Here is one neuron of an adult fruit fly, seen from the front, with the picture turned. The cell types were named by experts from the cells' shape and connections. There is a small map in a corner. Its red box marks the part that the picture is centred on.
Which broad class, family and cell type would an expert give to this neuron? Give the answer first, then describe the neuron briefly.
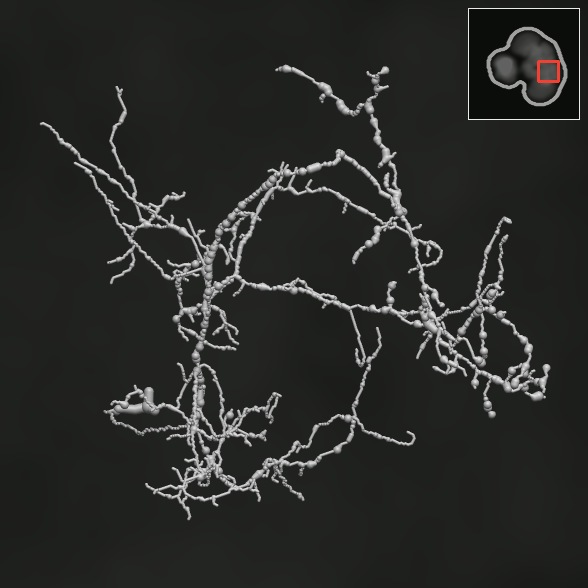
It is a central-brain intrinsic neuron. Its family is hemilineage VLPl&p1_posterior. Its cell type is aIPg4. As drawn here it is about as wide as it is tall.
